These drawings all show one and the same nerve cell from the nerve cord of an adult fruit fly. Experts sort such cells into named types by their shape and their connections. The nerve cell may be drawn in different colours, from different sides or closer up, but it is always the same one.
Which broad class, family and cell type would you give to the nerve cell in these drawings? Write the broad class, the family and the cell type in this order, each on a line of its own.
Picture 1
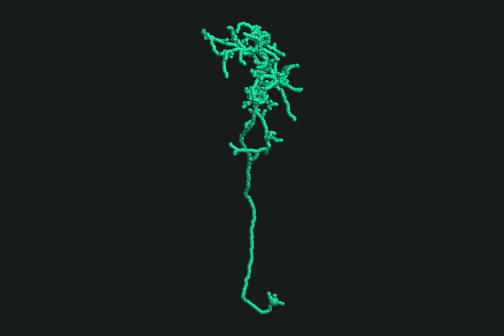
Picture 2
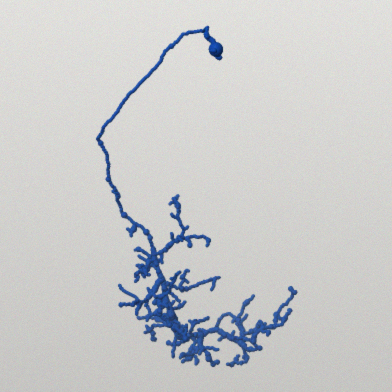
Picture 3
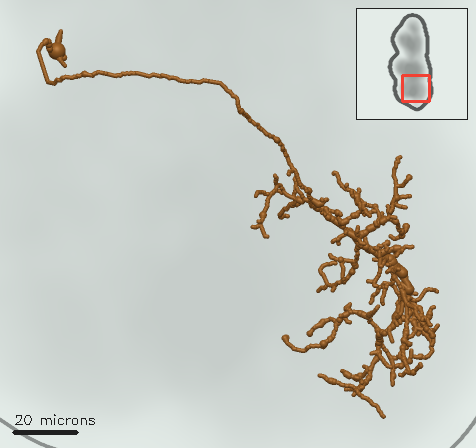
nerve-cord intrinsic neuron
hemilineage 12B
IN12B040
